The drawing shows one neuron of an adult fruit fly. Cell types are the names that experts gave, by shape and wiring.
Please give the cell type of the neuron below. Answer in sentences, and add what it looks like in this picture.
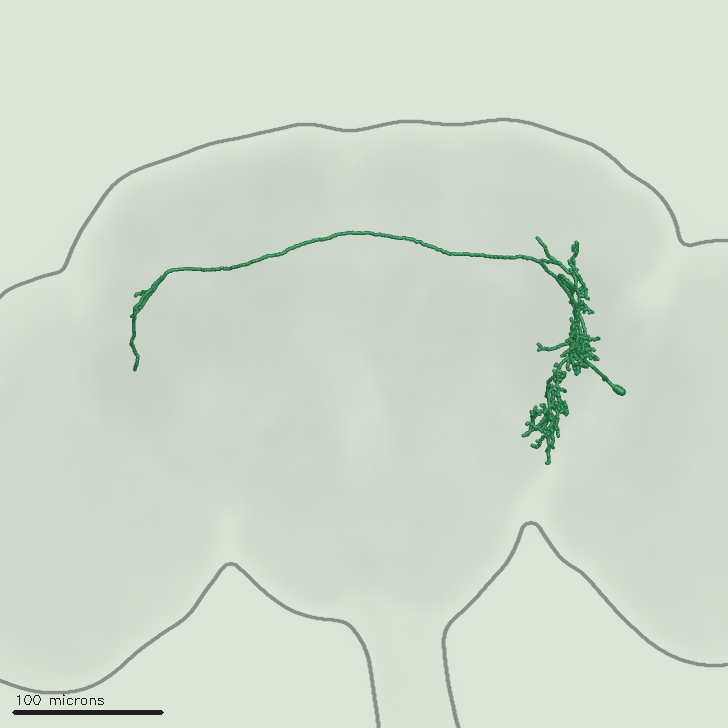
It is of cell type CB4116. This is a central-brain intrinsic neuron. The cell body can be seen on the right of the picture. From left to right in the picture it spans about 350 microns.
